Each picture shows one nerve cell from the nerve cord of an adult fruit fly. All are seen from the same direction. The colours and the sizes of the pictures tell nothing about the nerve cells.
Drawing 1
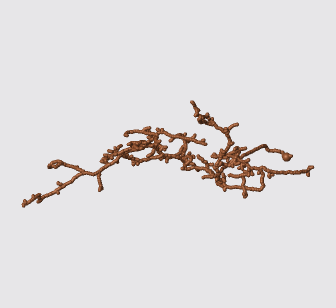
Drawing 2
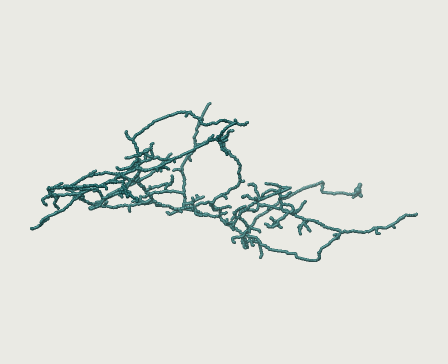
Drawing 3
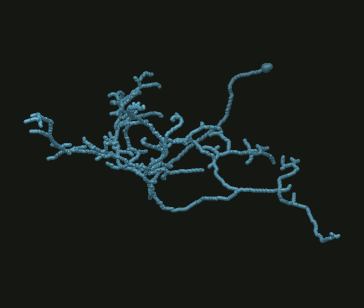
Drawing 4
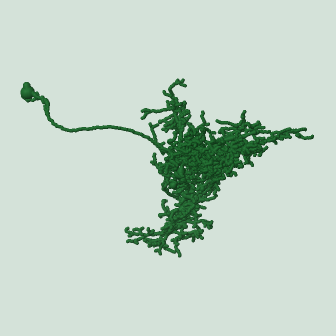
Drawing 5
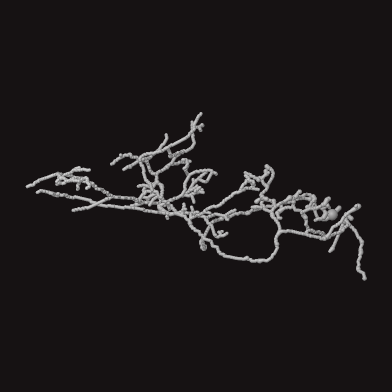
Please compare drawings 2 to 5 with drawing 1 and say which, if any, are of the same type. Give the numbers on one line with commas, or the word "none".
2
